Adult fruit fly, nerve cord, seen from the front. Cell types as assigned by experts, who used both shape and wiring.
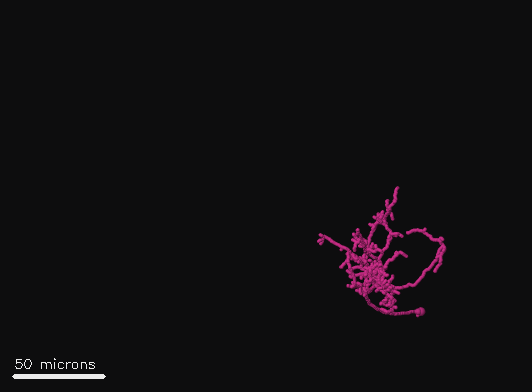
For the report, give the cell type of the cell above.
IN20A.22A024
